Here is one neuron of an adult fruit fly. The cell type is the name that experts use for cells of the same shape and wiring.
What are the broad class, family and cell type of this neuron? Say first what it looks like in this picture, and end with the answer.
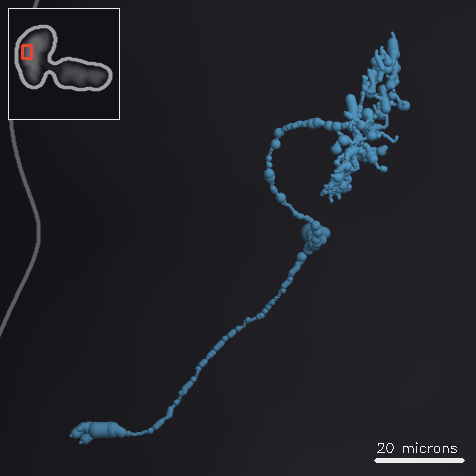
It lies in the brain. Its cell body lies at the lower left of the picture. From top to bottom in the picture it spans about 95 microns. Its broad class is central-brain intrinsic neuron. The family is hemilineage EBa1. The cell type is ER3w_b.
